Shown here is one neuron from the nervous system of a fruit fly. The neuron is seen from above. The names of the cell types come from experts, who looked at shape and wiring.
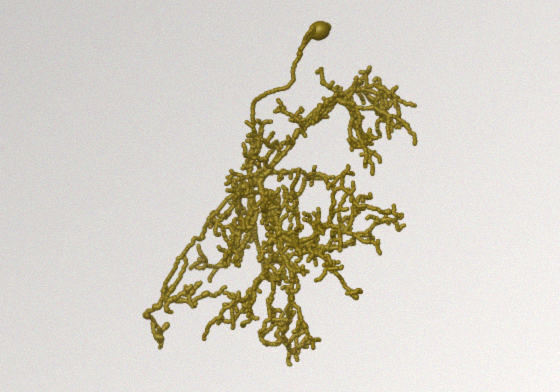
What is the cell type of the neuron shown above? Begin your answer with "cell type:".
cell type: IN17A061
